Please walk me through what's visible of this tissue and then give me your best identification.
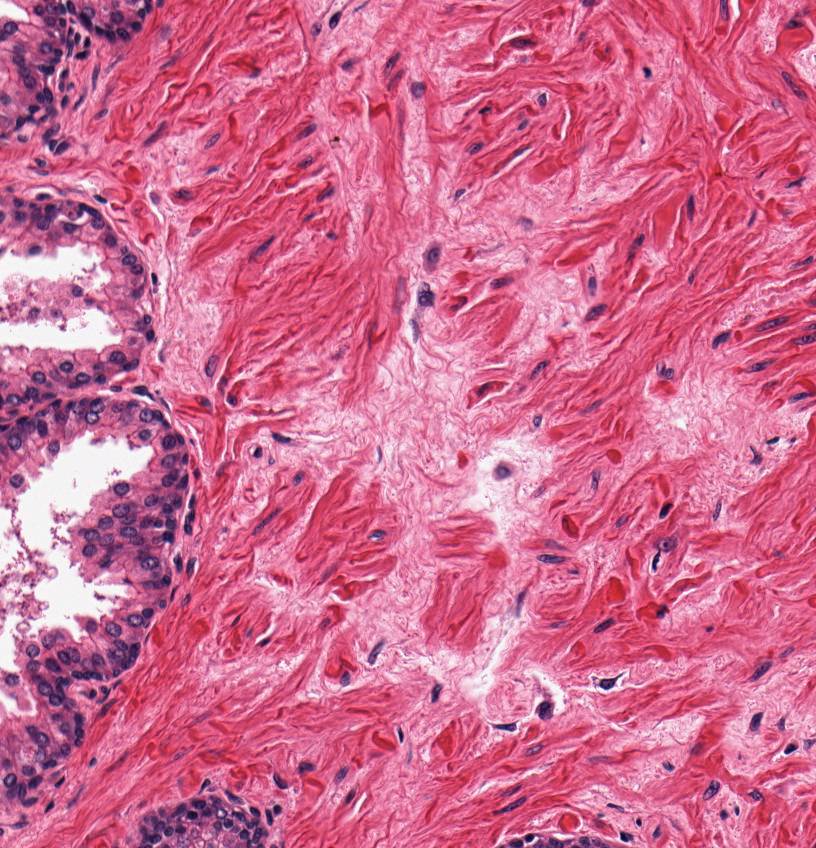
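Stroma fills most of the field, with glands only at the left and bottom edges. It consists of bright red smooth muscle bundles interlacing in many directions, with pale pink, loose, wispy connective tissue between them, especially toward the centre. The tissue is prostate.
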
